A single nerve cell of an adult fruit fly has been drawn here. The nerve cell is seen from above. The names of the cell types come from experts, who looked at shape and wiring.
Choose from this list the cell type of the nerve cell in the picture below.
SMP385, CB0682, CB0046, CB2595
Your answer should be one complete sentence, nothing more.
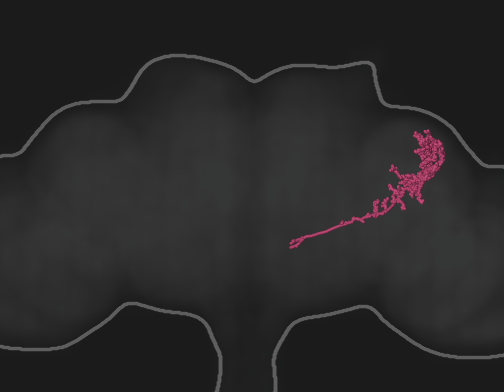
It is as CB2595 that this nerve cell is typed.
